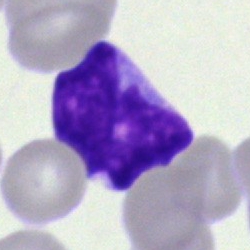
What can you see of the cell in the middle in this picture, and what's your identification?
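Outline irregular and angular, with several corners and small indentations. Nucleus dark-staining, filling nearly the whole cell. Chromatin dense, deep purple, scattered with small paler spots. No distinct granules seen. Cell: blast.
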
